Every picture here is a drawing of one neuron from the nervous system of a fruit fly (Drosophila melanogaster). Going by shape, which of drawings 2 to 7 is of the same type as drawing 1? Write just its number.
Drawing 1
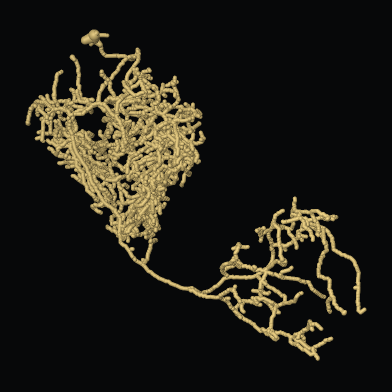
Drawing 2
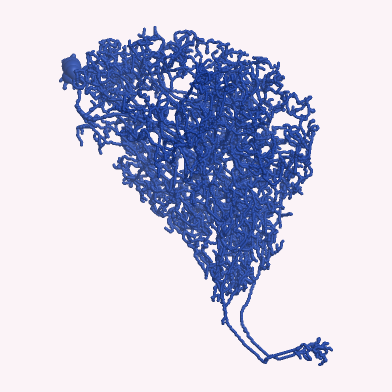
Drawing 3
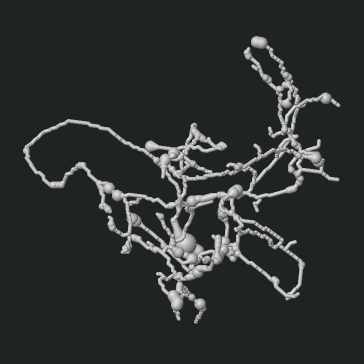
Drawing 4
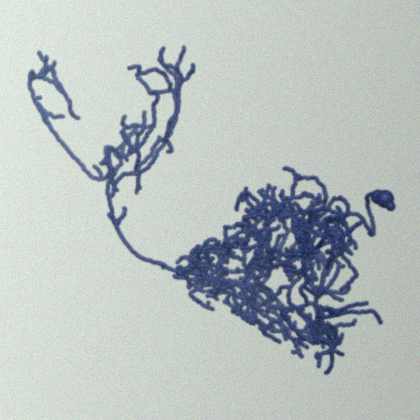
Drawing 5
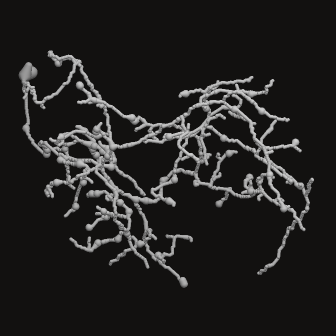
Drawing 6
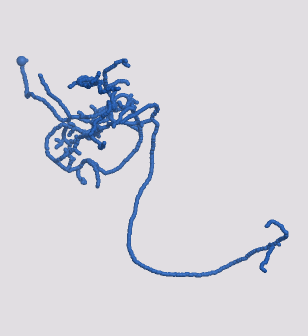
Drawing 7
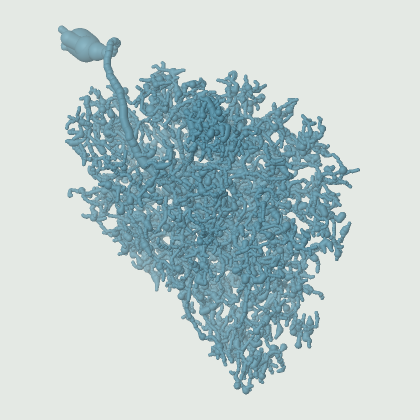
4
